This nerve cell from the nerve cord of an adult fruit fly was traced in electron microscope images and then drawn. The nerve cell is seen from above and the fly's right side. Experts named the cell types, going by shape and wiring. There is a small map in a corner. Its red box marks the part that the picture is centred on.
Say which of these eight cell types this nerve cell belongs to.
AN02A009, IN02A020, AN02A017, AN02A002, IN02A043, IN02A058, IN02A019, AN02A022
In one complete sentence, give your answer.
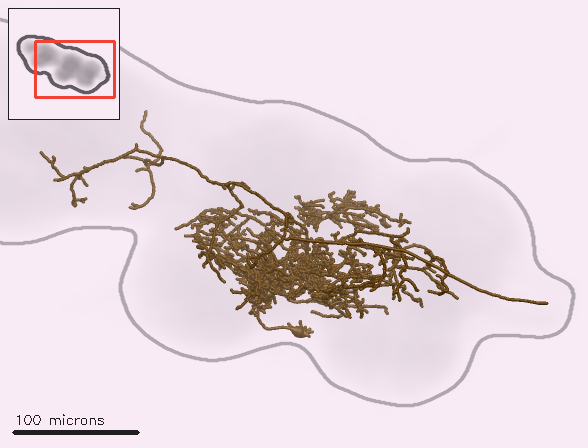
The nerve cell is a member of cell type AN02A002.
